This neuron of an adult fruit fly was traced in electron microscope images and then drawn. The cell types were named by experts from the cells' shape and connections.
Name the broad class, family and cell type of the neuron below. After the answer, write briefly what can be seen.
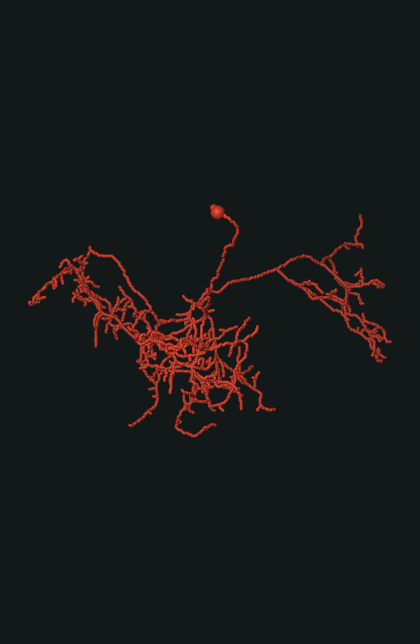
Its broad class is central-brain intrinsic neuron. The family is hemilineage SMPpv2_ventral. Its cell type is LAL300m. Dozens of branch ends can be seen. As drawn here it is wider than it is tall.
